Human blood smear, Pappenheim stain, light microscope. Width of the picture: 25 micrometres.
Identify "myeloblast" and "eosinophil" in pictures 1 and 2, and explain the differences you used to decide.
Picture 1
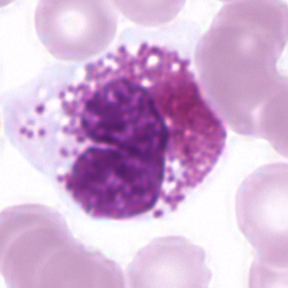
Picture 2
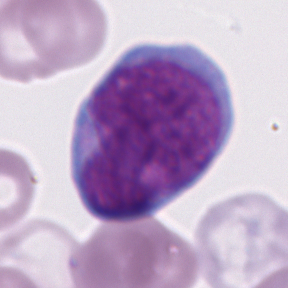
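Picture 1 shows an eosinophil, and picture 2 a myeloblast. The eosinophil's cytoplasm holds many round, reddish-purple granules of fairly even size, packed most densely on the right side of the cell. On the left the cytoplasm is pale and nearly colourless, with only scattered granules.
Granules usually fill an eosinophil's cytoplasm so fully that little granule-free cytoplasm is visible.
The myeloblast shows no granules and no vacuoles in its cytoplasm.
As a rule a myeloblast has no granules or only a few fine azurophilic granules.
The eosinophil's chromatin is dense, dark purple and coarsely clumped, with no nucleoli seen, while the myeloblast's nucleus has a paler rounded area in its lower part. The myeloblast measures about 17 by 13 micrometres; its nucleus, about 15 by 11 micrometres, fills about 70% of the cell's area.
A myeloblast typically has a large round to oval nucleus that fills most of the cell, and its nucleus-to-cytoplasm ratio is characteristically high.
Its outline is smooth, with no surface projections or blebs.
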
